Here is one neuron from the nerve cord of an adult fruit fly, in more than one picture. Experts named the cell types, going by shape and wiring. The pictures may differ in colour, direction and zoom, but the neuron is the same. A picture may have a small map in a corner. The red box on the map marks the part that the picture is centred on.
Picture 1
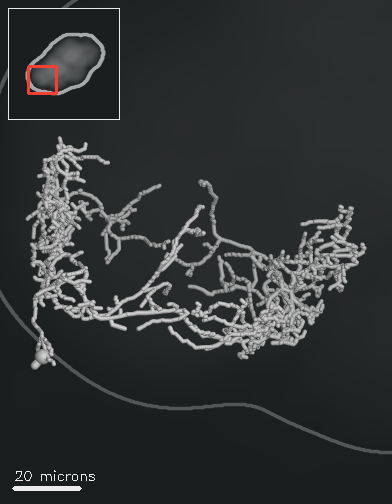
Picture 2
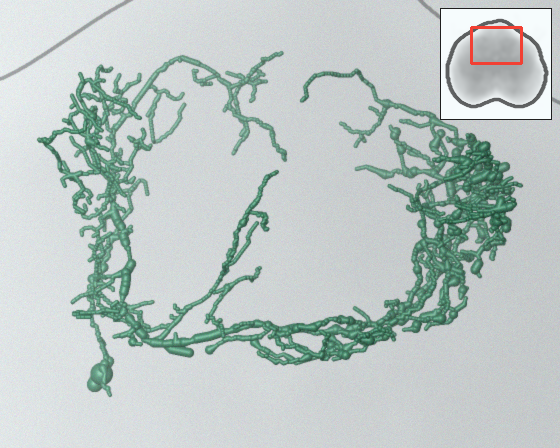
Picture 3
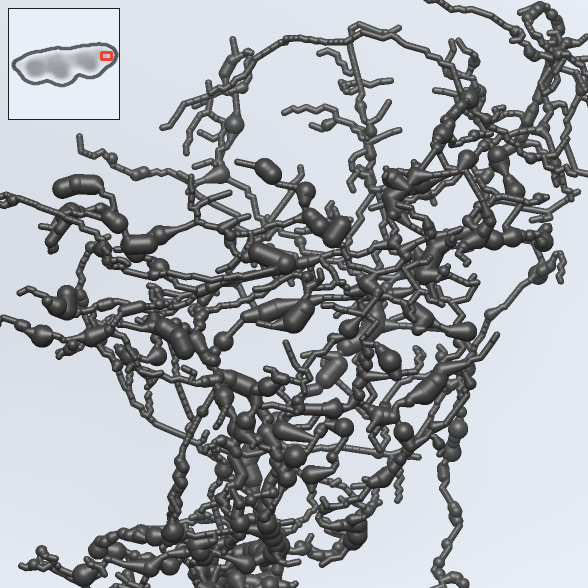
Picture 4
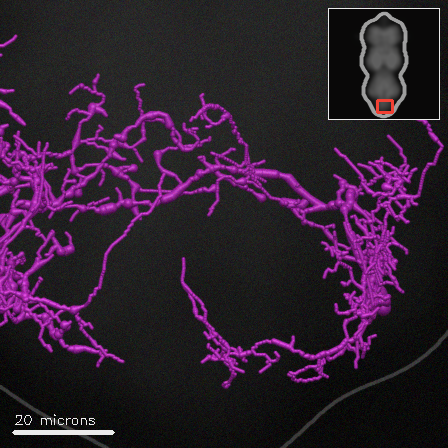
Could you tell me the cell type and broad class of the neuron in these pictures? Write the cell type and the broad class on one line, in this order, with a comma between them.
INXXX265, nerve-cord intrinsic neuron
